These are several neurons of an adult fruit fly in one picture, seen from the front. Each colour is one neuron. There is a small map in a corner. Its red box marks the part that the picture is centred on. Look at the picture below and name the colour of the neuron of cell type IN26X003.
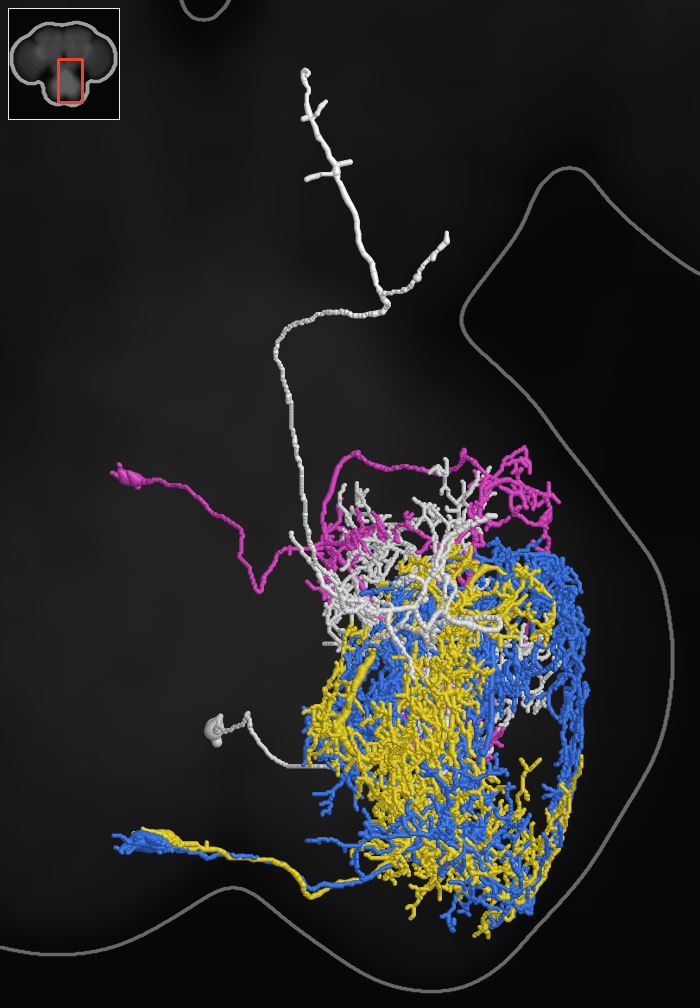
magenta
